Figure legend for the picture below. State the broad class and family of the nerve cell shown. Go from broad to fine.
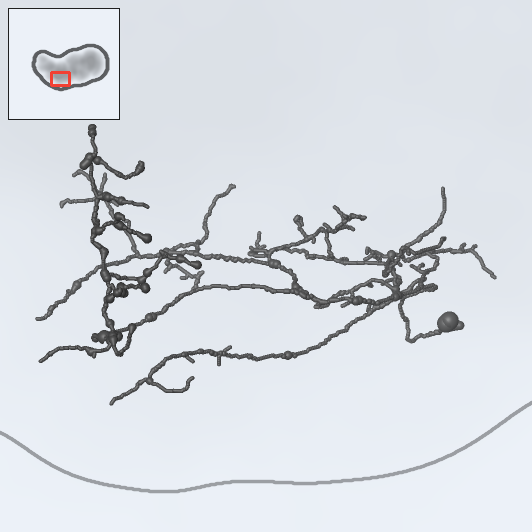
nerve-cord intrinsic neuron; hemilineage 14A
